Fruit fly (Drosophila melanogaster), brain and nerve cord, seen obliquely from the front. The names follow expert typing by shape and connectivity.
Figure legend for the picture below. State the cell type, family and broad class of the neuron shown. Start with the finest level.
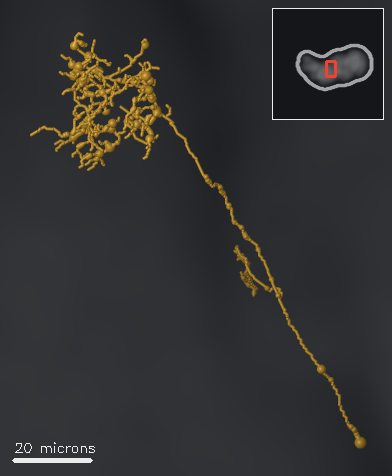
Li23; Li; optic-lobe intrinsic neuron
